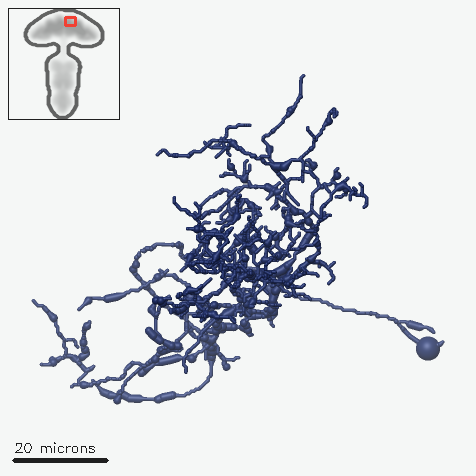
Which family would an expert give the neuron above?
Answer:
ALON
